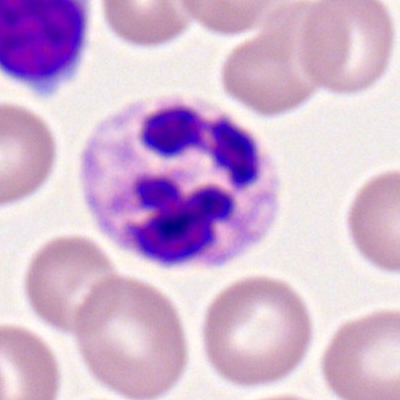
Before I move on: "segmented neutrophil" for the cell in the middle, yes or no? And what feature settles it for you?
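First check: the cytoplasm holds fine lilac granules.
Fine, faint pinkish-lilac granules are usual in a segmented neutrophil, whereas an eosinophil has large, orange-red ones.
Second check: the nucleus is divided into several separate lobes.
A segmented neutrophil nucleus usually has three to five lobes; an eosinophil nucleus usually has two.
On both checks, segmented neutrophil fits and eosinophil does not. Third check: no nucleoli are visible in the nucleus.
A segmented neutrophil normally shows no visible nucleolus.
Fourth check: the outline is round and smooth, a point that does not count against eosinophil.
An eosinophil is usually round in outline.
Remaining items: dense, dark purple chromatin, and plentiful, pale pink-lilac cytoplasm.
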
